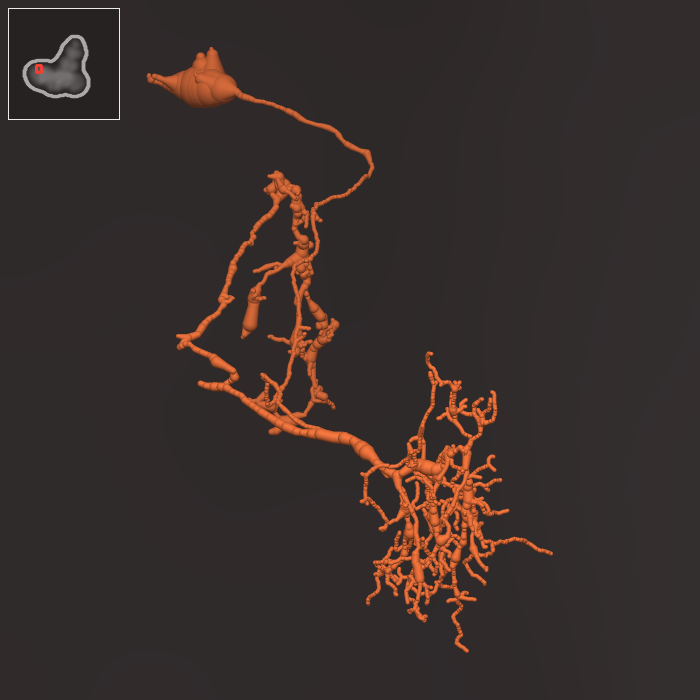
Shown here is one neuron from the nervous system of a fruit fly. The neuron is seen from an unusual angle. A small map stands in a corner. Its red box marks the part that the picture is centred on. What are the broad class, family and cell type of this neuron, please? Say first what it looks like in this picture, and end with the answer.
The cell body can be seen at the upper left of the picture. Dozens of branch ends can be seen. This is an optic-lobe intrinsic neuron. Its family is T. Its cell type is T5c.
